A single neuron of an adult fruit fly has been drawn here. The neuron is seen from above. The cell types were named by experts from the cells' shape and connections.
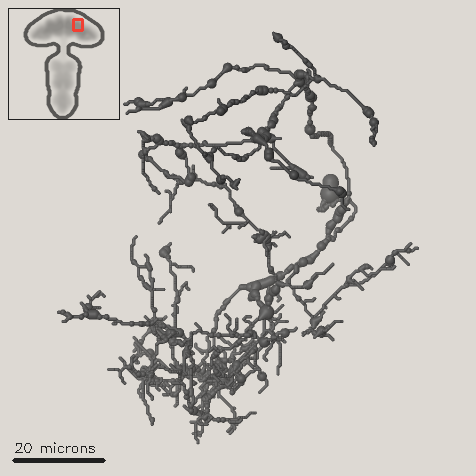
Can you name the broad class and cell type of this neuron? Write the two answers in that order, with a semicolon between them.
central-brain intrinsic neuron; CB2373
